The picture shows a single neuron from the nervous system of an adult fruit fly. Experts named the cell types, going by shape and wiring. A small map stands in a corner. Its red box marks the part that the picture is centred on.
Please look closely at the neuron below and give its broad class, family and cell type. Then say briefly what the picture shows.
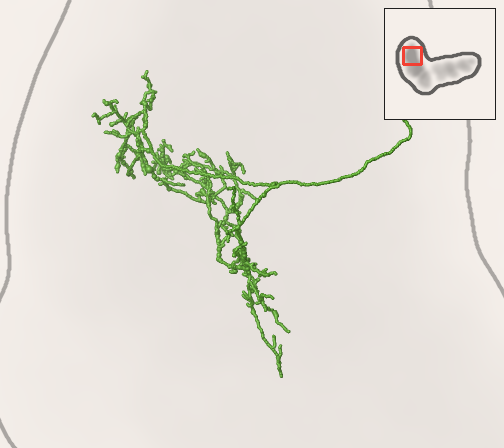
It is a central-brain intrinsic neuron. Its family is hemilineage DL1_ventral. The cell type is AOTU062. Dozens of branch ends can be seen. As drawn here it is about as wide as it is tall.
